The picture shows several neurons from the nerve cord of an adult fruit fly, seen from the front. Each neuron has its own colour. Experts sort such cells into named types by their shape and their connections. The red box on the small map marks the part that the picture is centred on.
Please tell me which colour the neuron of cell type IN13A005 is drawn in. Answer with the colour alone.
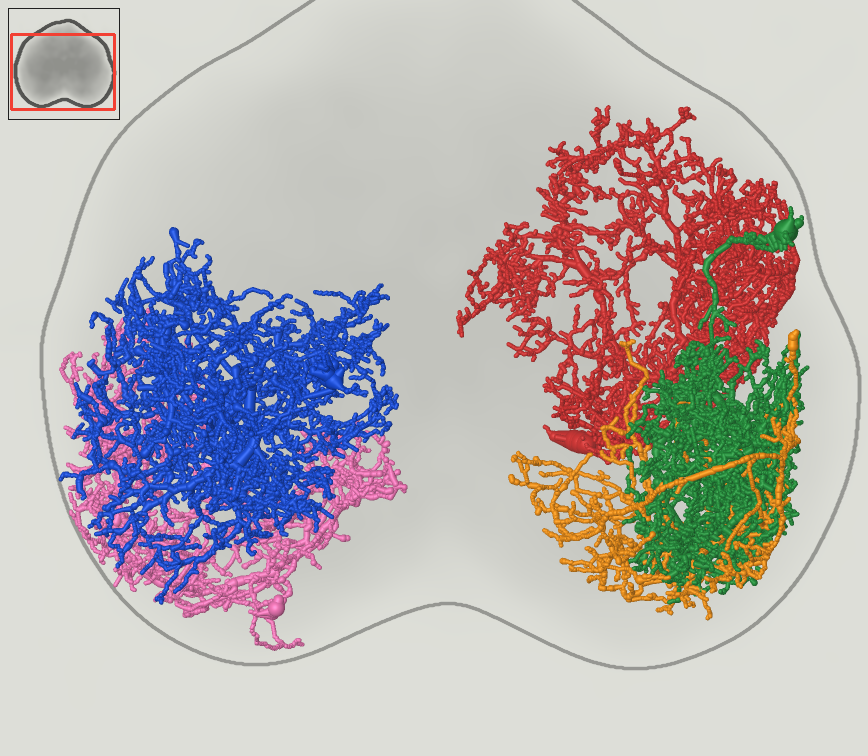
red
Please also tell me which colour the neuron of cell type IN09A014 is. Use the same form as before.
orange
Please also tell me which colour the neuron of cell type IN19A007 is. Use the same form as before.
green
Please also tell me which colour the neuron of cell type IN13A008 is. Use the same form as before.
pink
